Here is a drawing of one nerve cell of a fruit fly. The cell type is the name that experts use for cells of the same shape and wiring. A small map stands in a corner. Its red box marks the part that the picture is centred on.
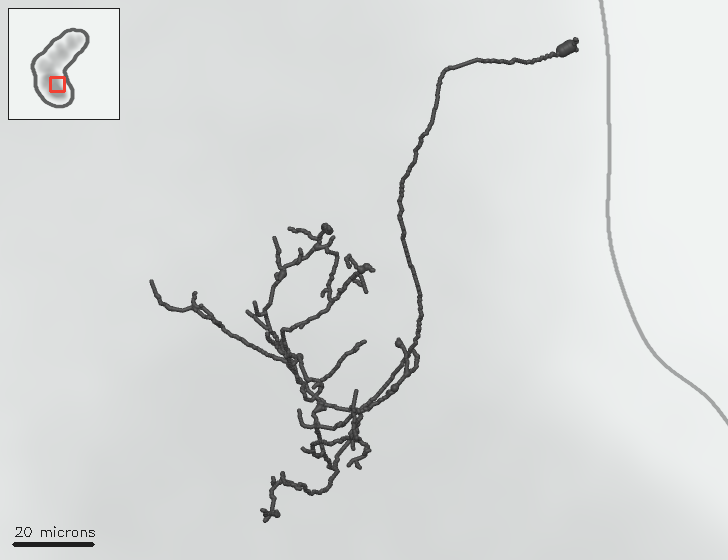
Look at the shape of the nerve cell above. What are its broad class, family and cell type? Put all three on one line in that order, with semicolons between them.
central-brain intrinsic neuron; hemilineage DM6_dorso_medial; FB5R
